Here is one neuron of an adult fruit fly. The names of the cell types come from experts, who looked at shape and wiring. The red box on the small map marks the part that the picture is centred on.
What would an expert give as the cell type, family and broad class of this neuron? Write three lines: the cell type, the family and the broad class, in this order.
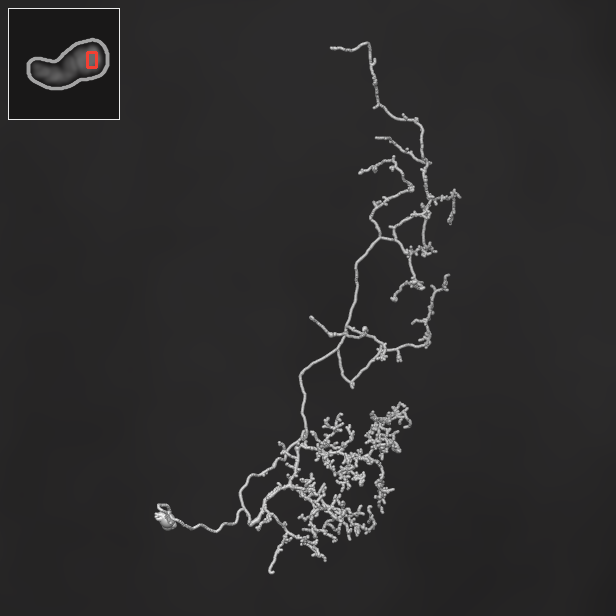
LPi3b
LPi
optic-lobe intrinsic neuron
